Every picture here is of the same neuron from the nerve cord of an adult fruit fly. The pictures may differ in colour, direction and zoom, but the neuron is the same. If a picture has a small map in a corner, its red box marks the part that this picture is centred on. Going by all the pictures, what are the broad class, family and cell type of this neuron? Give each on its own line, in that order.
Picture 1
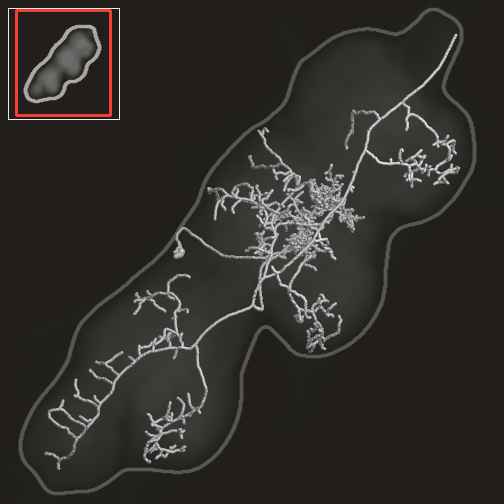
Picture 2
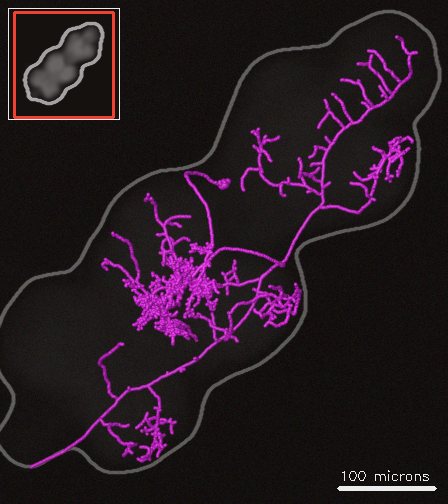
ascending neuron
hemilineage 19B
AN19B001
